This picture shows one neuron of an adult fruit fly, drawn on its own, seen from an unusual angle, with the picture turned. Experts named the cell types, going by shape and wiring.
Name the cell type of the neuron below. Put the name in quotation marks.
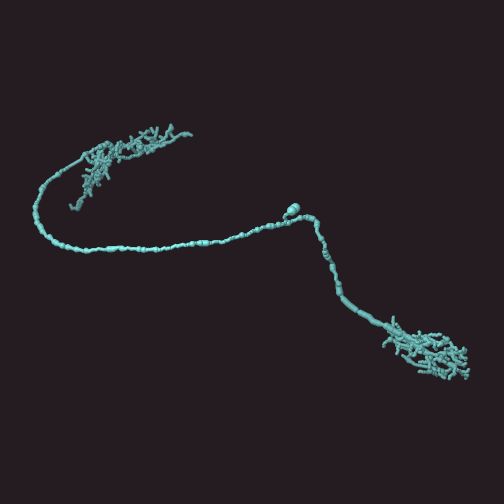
"LC9"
